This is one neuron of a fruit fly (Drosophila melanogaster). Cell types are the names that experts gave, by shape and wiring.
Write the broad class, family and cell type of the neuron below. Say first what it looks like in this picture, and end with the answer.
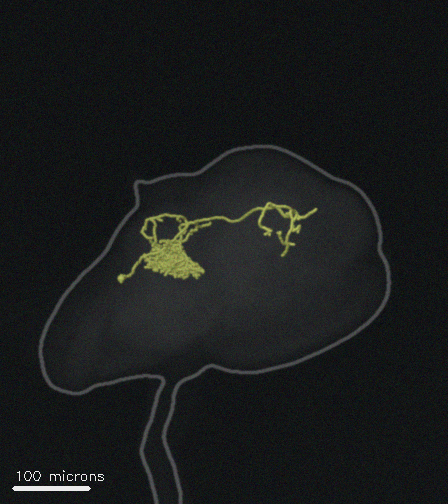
The cell body can be seen on the left of the picture. From left to right in the picture it spans about 250 microns. Its broad class is central-brain intrinsic neuron. Its family is hemilineage VLPl&p1_lateral. The cell type is AVLP322.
